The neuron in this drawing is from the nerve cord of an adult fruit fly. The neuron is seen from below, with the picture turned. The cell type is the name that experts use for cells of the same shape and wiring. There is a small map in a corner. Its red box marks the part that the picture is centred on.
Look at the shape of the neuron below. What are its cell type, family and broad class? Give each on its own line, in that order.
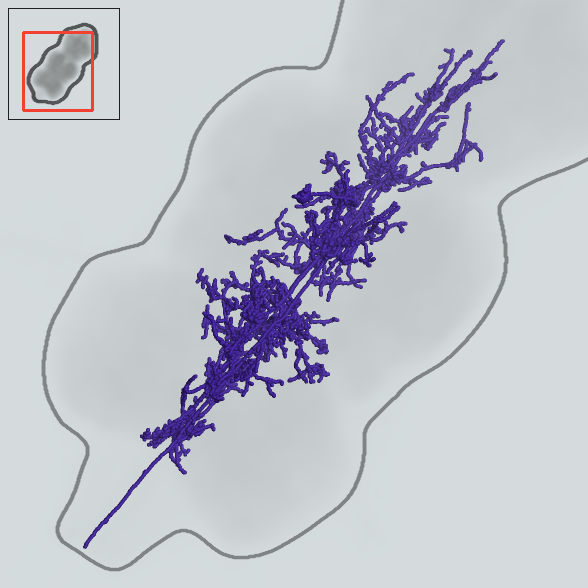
AN05B006
hemilineage 05B
ascending neuron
